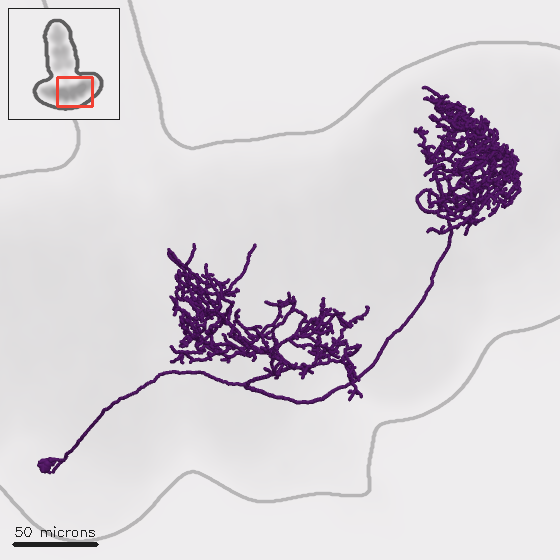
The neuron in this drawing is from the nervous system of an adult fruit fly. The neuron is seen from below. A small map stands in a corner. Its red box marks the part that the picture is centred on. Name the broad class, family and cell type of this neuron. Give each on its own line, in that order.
visual centrifugal neuron
LoVC
LoVC14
